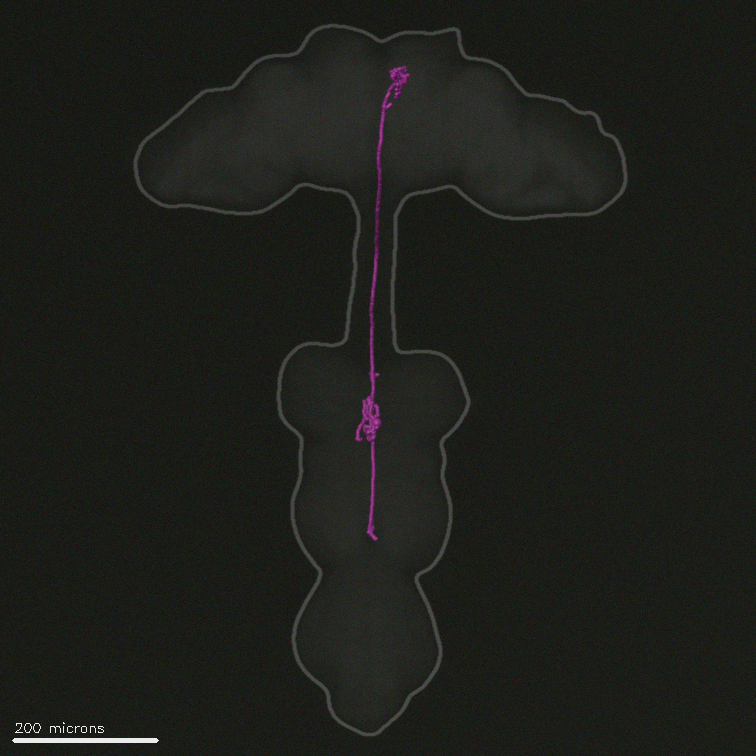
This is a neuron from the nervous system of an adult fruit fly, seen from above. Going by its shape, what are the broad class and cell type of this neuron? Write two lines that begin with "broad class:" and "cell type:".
broad class: ascending neuron
cell type: ANXXX338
